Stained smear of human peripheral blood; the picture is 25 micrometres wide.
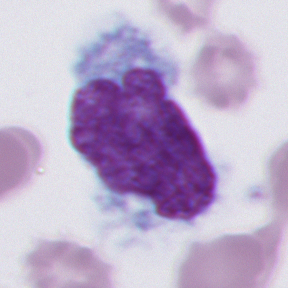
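Monocyte in a stained peripheral blood smear. I measure the nucleus at about 15 by 10 micrometres, and the scant cytoplasm lies mainly above and below it. That cytoplasm is pale bluish-grey, with a ragged, wispy outer edge instead of a smooth border, and I find no clear vacuoles in it.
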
